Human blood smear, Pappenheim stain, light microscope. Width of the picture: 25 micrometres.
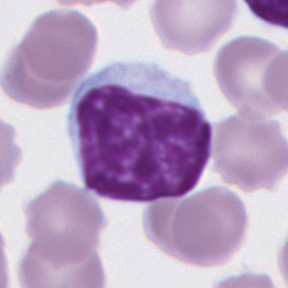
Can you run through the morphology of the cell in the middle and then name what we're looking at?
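Nucleus fills most of cell, placed toward lower side; about 12 micrometres across. Chromatin dark purple, coarsely clumped, paler streaks between clumps. Cytoplasm a narrow rim only, widest above nucleus; upper border faintly uneven, not smooth. This cell: typical lymphocyte.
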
